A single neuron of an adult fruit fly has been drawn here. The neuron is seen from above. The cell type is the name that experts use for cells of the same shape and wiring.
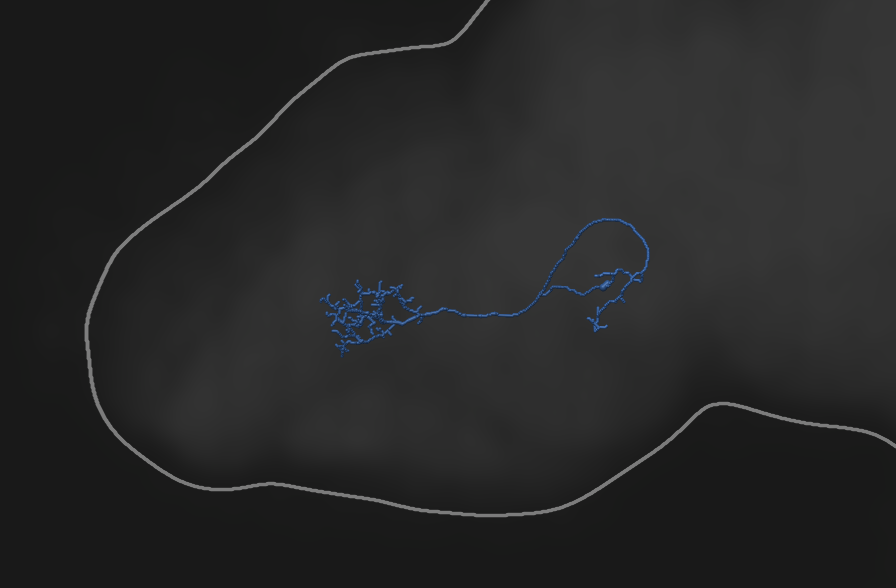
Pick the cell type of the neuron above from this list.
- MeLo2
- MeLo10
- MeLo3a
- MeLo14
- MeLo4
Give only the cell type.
MeLo4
